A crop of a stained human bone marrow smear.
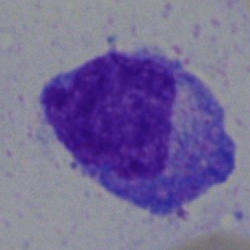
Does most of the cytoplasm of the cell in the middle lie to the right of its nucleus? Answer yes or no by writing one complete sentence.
Yes, the bulk of its cytoplasm is found to the right of the nucleus.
